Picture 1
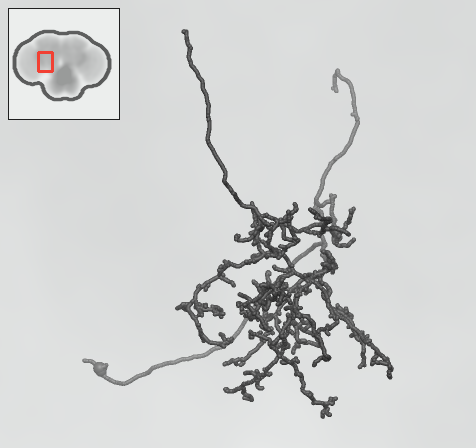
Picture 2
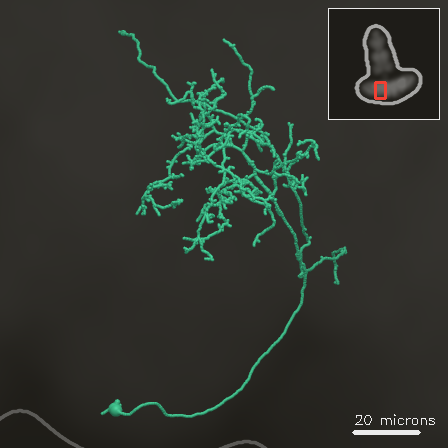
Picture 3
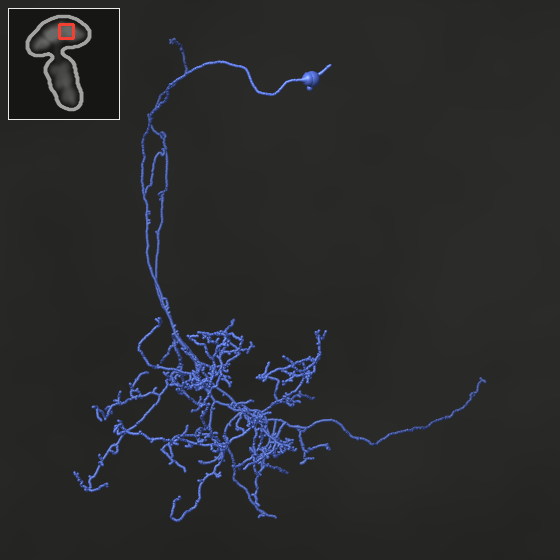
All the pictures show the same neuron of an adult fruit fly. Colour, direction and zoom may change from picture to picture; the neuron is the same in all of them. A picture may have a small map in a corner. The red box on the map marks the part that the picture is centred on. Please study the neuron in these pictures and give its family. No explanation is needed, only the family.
hemilineage LALa1_posterior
